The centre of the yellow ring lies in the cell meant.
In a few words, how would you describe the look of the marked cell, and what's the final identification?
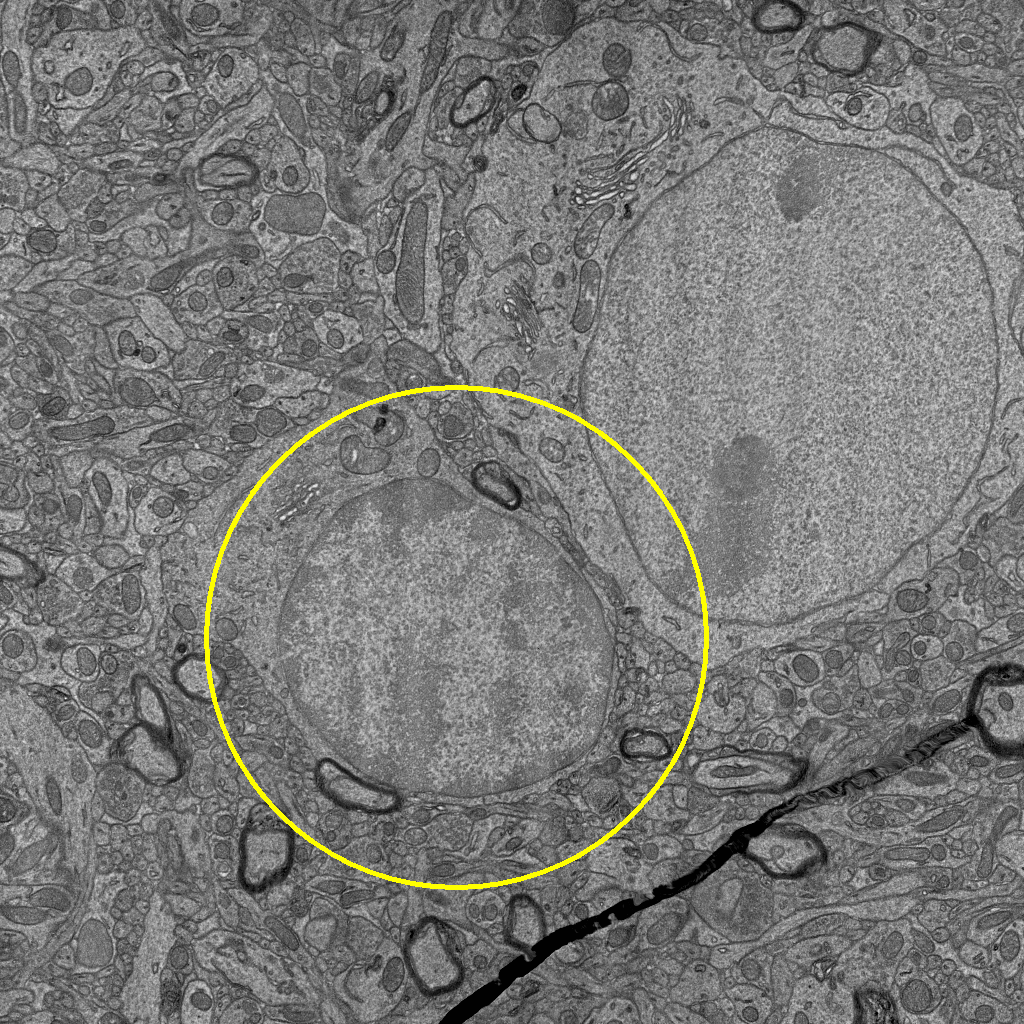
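Checking the nucleus, it is round to slightly oval and appears whole within the ring. Its envelope is smooth, with no deep folds or indentations. Its chromatin is gathered into patchy darker clumps scattered throughout. Nor does any compact dense nucleolus stand out. Last, the name: the marked cell is an oligodendrocyte.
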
